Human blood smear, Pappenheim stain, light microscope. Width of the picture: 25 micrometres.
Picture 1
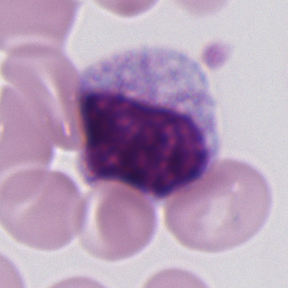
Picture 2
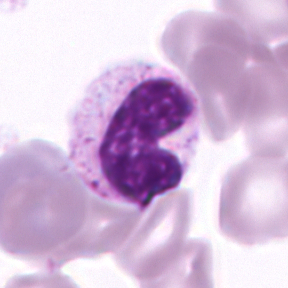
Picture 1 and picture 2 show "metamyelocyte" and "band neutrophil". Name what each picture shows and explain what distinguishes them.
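Let's take them in order: the first picture is the metamyelocyte, the second the band neutrophil. Look at the cytoplasm first, since that is where the two look different: in the metamyelocyte it is pale greyish-blue with fine lilac granules scattered through it, while in the band neutrophil it is pale pink with fine pink-violet granules throughout and no vacuoles. The chromatin, by contrast, looks much alike, dark purple and clumped in both with paler spots or patches between the clumps, and neither nucleus shows nucleoli.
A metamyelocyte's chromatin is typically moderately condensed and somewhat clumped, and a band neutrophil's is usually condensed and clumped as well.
In the metamyelocyte, notice too that the nucleus is a single unlobed mass and the outline is roughly round with a smooth edge. The band neutrophil measures about 12 micrometres across, and red cells touch its lower edge.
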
